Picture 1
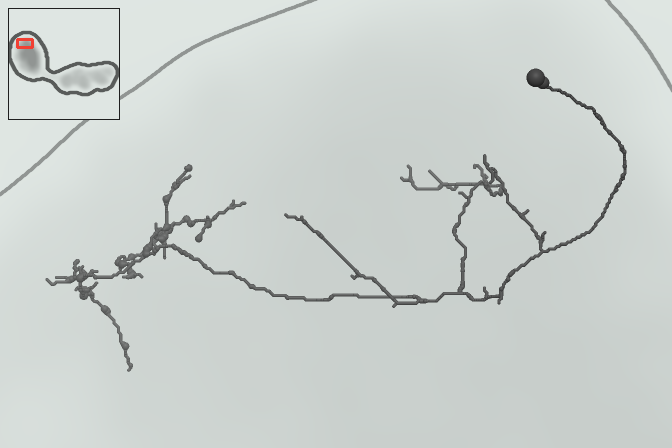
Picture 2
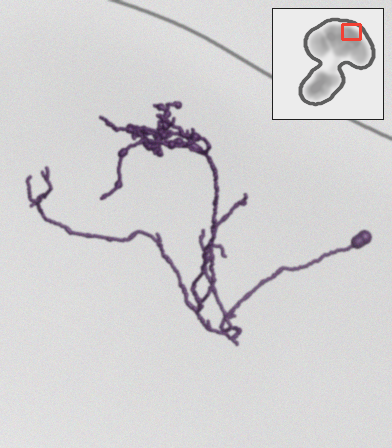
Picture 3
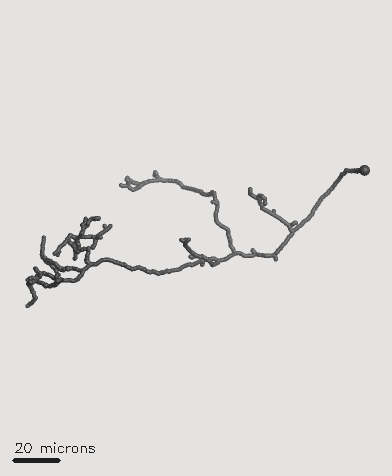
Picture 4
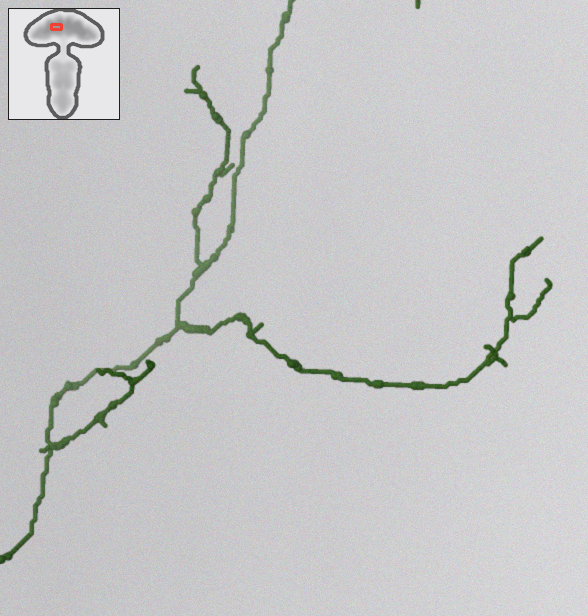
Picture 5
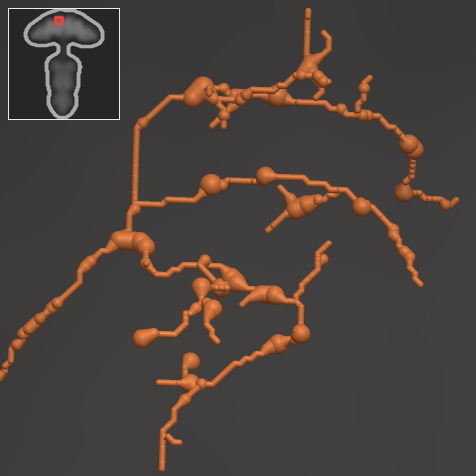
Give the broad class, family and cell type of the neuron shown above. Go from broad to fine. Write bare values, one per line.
central-brain intrinsic neuron
hemilineage SLPad1_posterior
SMP209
